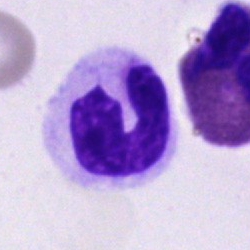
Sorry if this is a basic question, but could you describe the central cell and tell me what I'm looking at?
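A deep notch opening toward the top bends the nucleus into a horseshoe. Its chromatin is dark purple and coarsely clumped, with no nucleoli to be seen. The cytoplasm contains no vacuoles. The cell is a band neutrophil.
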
